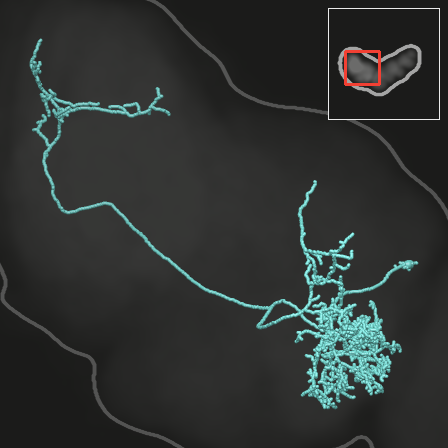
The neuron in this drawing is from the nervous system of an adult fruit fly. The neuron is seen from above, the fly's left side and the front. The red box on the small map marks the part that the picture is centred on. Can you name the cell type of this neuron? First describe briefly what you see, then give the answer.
The picture shows dozens of branch ends. In this view it is about as wide as it is tall. This is a central-brain intrinsic neuron. Its cell type is AVLP578.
